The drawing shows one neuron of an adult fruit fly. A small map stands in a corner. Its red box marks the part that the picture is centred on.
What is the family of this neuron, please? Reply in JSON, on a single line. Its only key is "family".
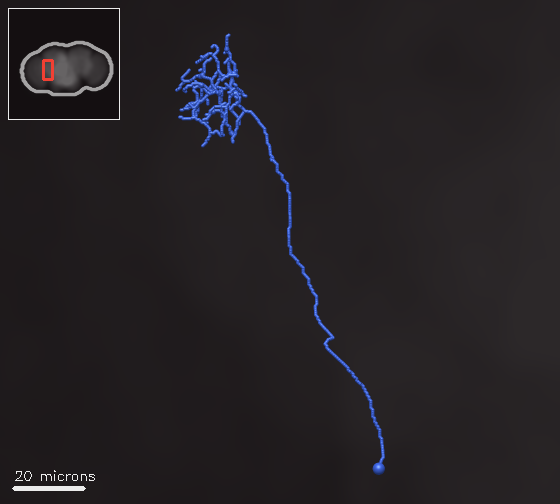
{"family": "Li"}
